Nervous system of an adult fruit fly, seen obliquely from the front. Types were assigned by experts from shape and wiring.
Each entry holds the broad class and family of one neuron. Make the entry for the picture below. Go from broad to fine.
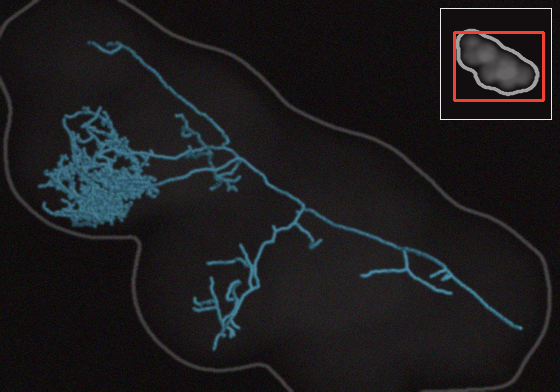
ascending neuron; hemilineage 07B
